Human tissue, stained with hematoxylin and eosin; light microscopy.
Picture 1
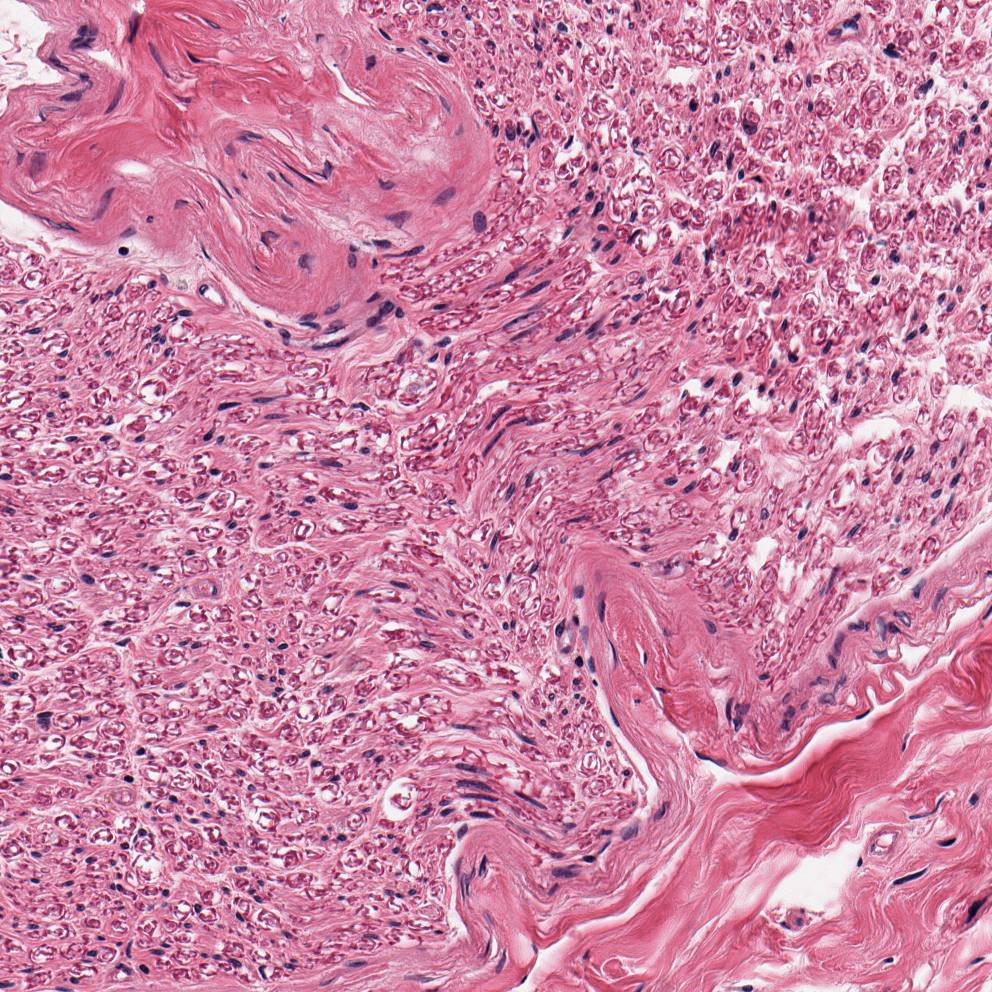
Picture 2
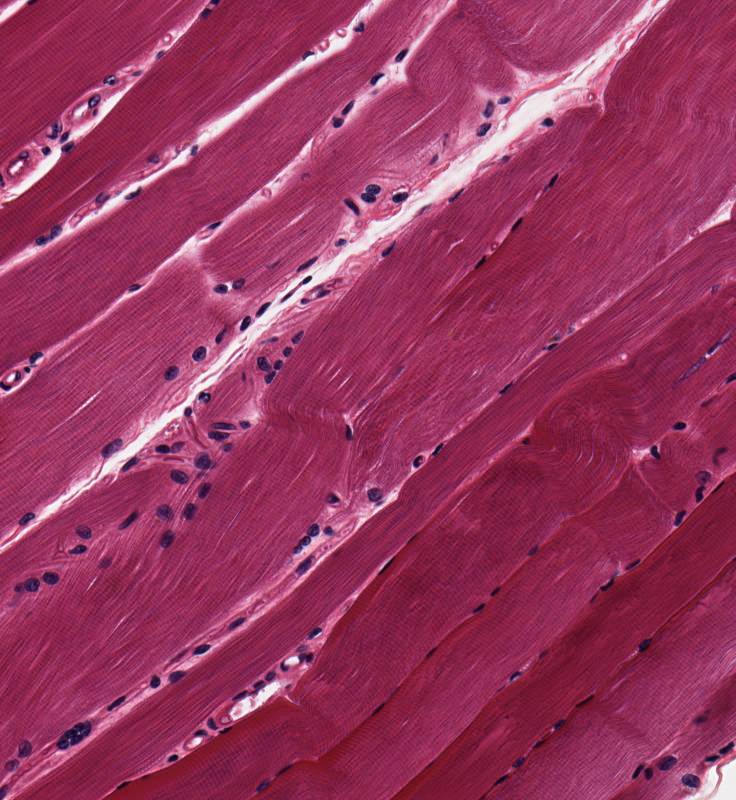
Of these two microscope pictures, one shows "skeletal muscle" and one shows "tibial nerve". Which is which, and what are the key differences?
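Tibial nerve appears in picture 1, skeletal muscle in picture 2. In the tibial nerve, closely packed small fibre profiles fill most of the field, with a middle strip where the fibres are cut lengthwise as wavy elongated strands. Small dark-blue nuclei, many of them elongated, are scattered sparsely between the fibres. Bands of wavy, strongly eosinophilic collagen bundles with few flattened nuclei lie at upper left and lower right. The skeletal muscle fibres stain deep pink-red throughout and show fine transverse cross-striations. Their nuclei are flattened and sit at the fibre edges, not in the centres. Narrow pale strips of connective tissue with scattered small nuclei separate these fibres, in place of the dense collagen bands seen in the nerve.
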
